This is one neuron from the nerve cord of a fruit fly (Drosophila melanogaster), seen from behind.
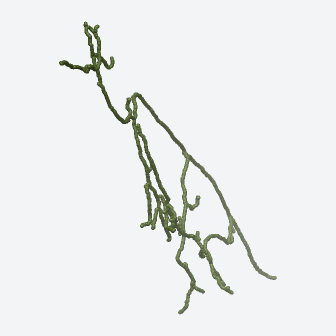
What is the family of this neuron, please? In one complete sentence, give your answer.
It is DNp which is the family of the neuron.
